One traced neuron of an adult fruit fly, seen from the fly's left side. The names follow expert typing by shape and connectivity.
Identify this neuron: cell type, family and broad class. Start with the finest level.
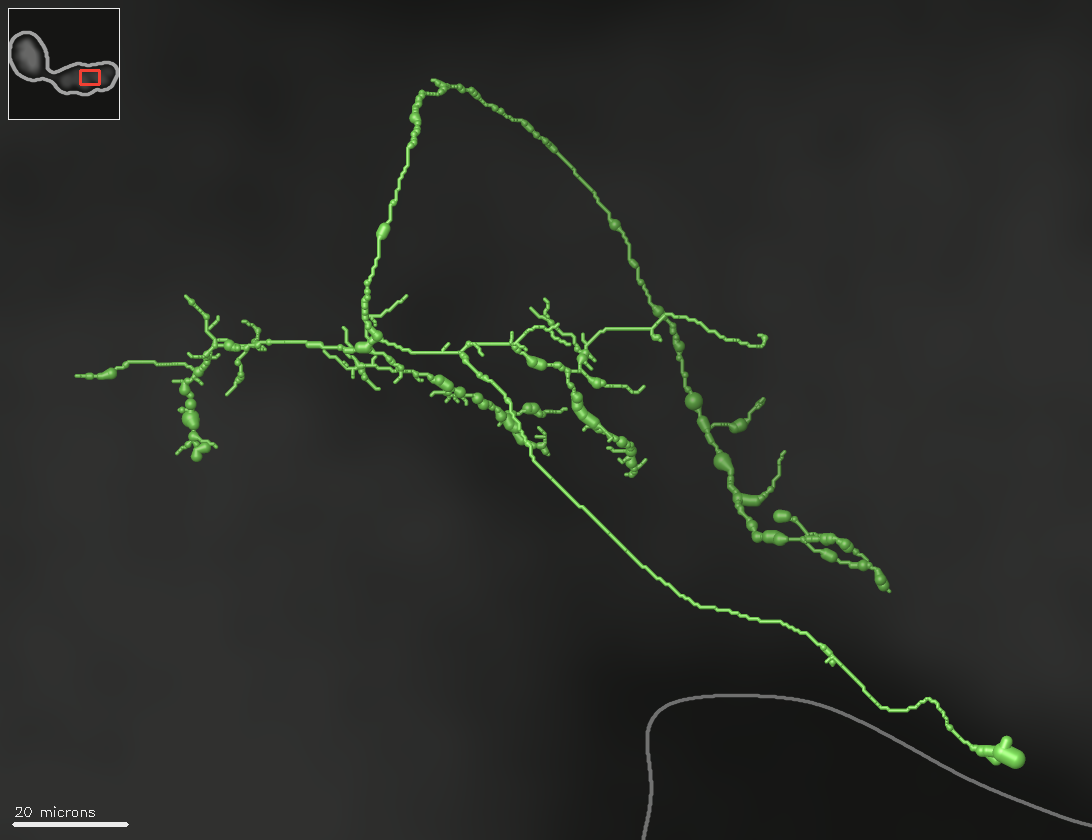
IN02A031; hemilineage 02A; nerve-cord intrinsic neuron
